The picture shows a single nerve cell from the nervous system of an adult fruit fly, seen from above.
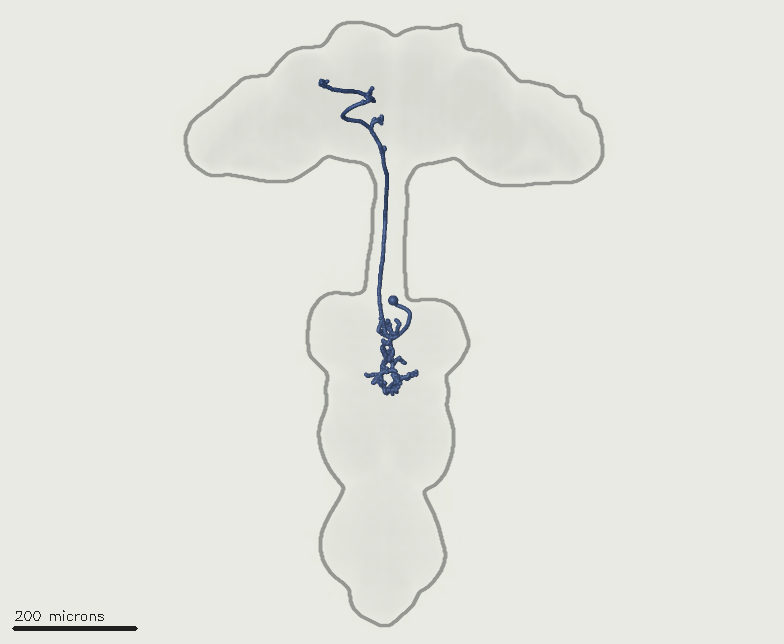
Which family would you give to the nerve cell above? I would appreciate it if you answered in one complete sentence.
With respect to family, the nerve cell is hemilineage 08B.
